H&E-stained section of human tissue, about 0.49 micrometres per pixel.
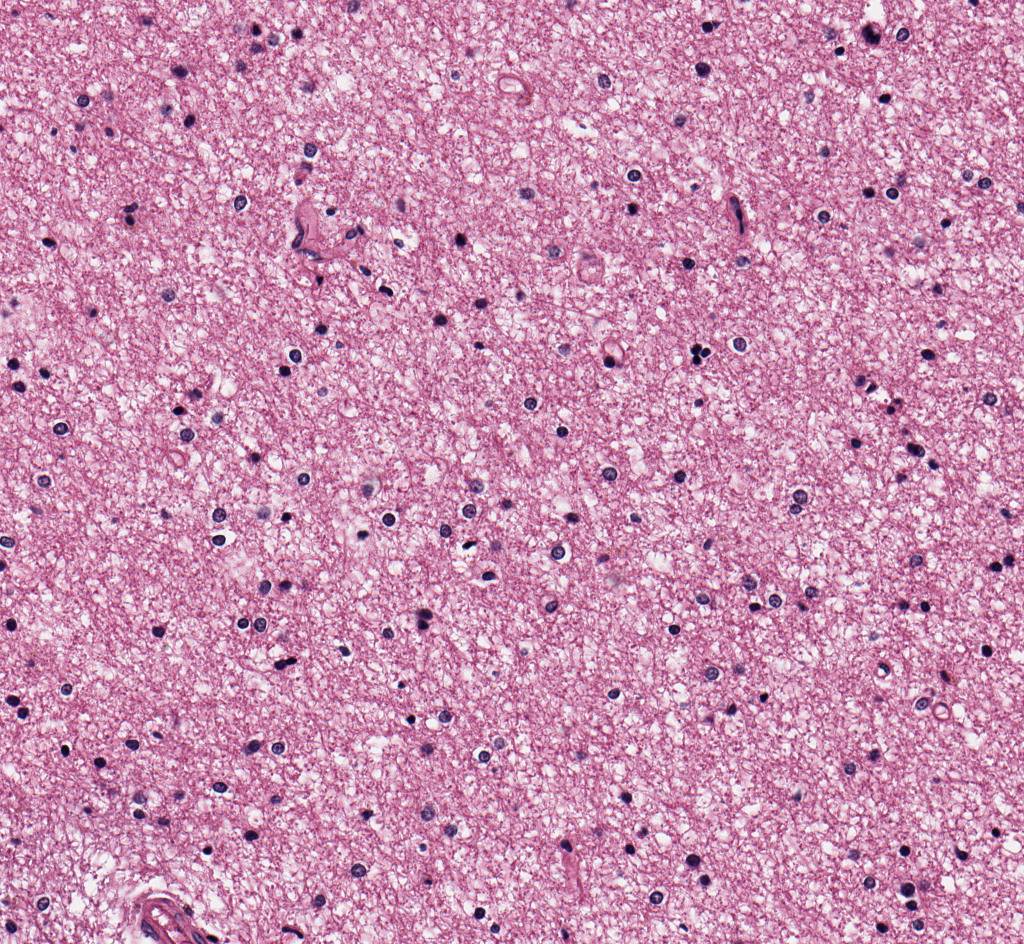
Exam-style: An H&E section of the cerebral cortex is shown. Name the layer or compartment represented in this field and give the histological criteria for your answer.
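So, white matter, I think. The pink matrix is riddled with small clear vacuoles, which gives it a spongy look.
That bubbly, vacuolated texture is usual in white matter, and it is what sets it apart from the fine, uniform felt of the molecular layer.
Most of the nuclei are small, round and dark, and many sit in a clear perinuclear halo rather than in visible pink cytoplasm.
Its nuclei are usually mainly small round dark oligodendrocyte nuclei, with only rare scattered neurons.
Indeed, I see no large cells with abundant cytoplasm among them.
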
